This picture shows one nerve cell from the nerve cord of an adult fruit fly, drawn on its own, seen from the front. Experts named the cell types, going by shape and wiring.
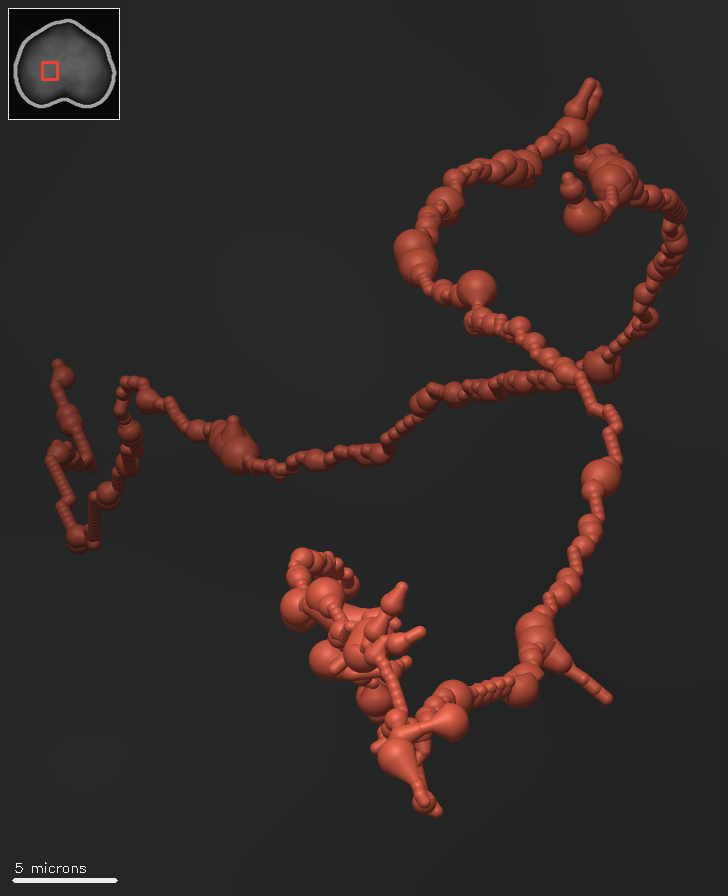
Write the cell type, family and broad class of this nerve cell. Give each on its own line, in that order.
SNpp46
class mechanosensory proprioceptive
sensory neuron entering the nerve cord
